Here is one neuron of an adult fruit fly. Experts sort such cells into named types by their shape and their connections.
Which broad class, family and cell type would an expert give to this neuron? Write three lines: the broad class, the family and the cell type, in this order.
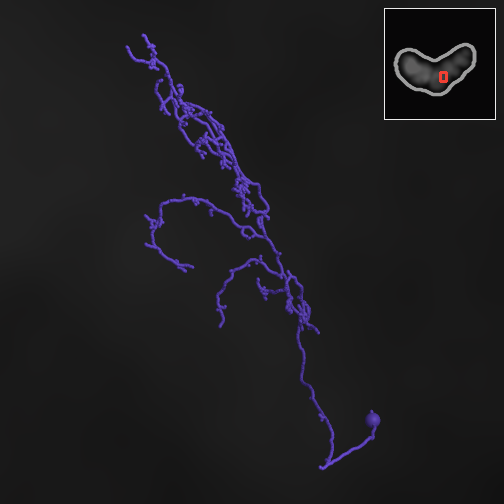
optic-lobe intrinsic neuron
Cm
Cm18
